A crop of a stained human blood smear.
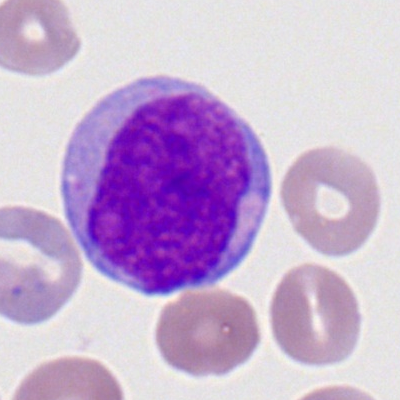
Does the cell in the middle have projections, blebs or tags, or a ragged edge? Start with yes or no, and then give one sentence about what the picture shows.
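No. The cell has a round, smooth outline.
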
